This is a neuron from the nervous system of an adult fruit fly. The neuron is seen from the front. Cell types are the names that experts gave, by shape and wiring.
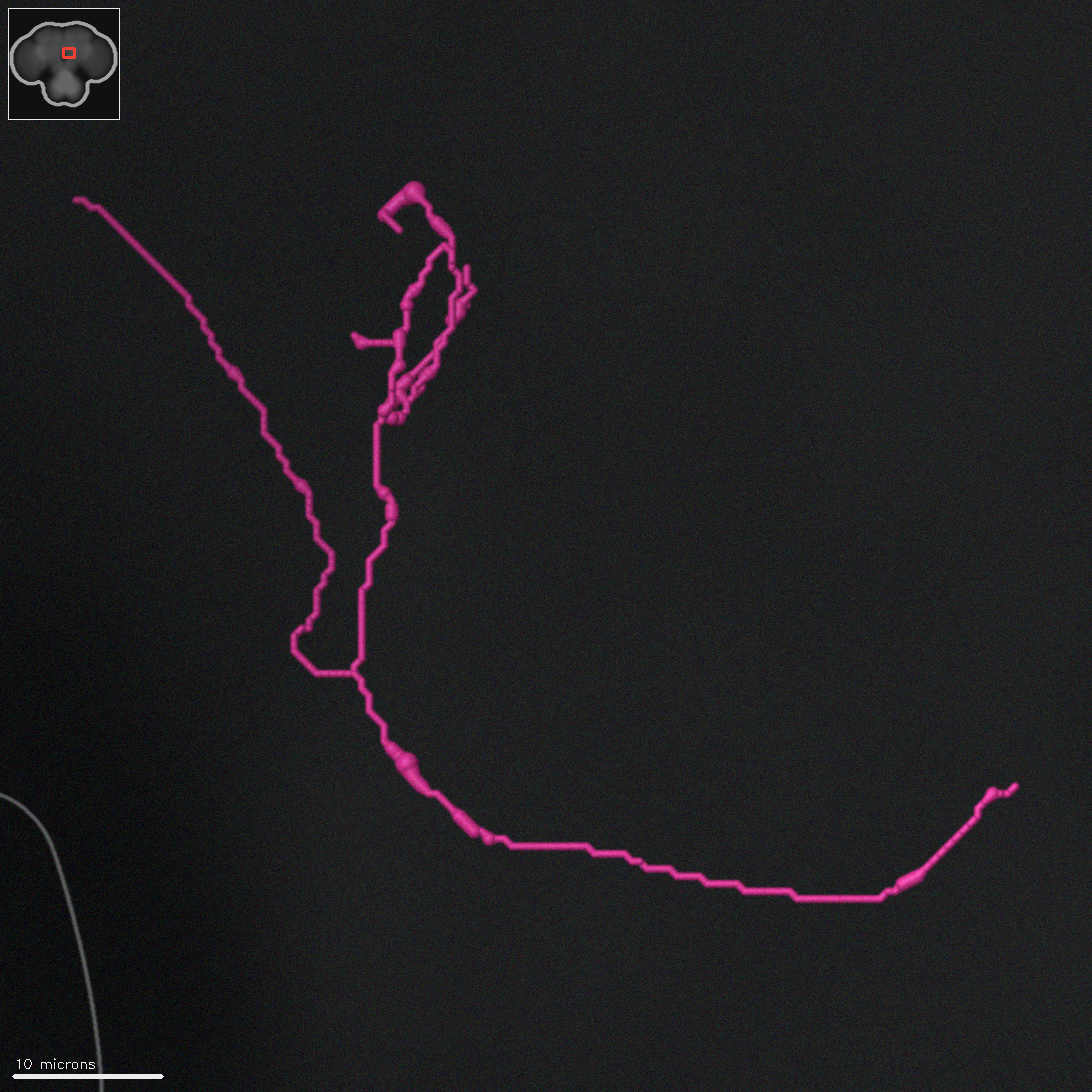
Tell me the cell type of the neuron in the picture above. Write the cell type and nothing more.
ORN_DM5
